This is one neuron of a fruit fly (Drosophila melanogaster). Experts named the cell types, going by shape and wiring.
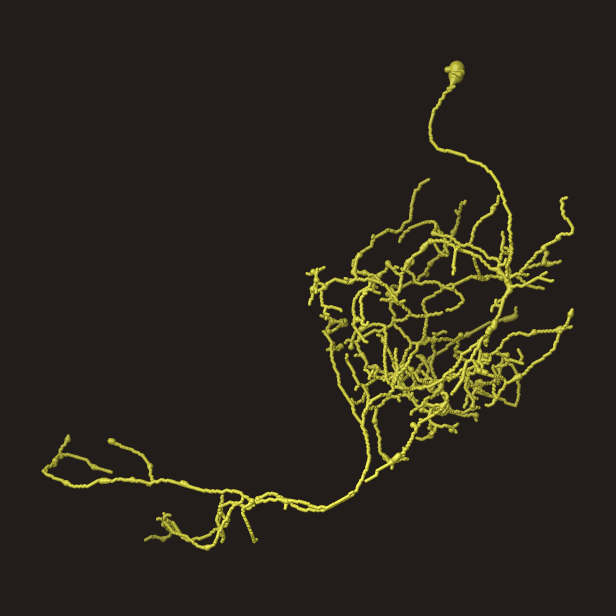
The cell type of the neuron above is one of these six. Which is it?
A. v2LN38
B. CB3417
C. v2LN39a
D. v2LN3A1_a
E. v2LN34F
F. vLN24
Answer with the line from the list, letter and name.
D. v2LN3A1_a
